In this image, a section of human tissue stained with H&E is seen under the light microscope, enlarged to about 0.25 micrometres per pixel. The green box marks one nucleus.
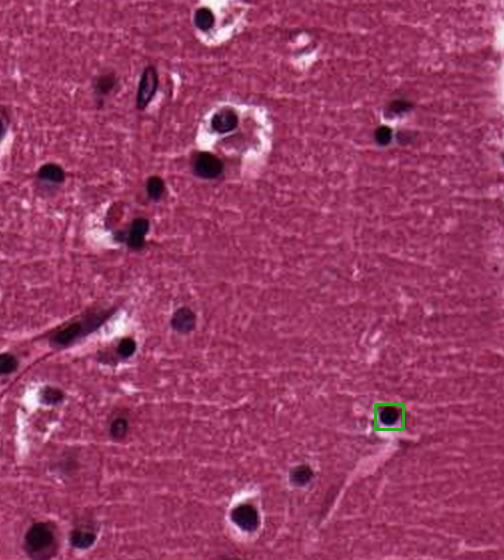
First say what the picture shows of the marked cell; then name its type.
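The nucleus is small and round, with a smooth, sharp outline. It is stained very dark, nearly black, and evenly so throughout, with no visible inner detail. It is smaller than most of the other nuclei in the field. It lies singly in the finely streaked pink background, with a faint pale streak running down and to the left from just below it. The marked cell is an oligodendrocyte.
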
